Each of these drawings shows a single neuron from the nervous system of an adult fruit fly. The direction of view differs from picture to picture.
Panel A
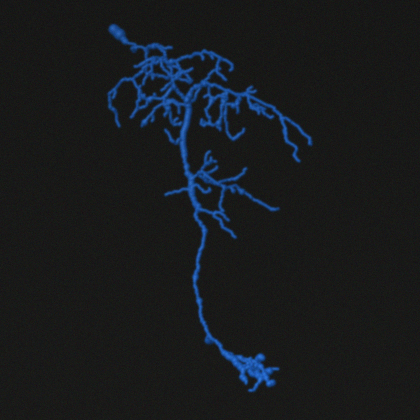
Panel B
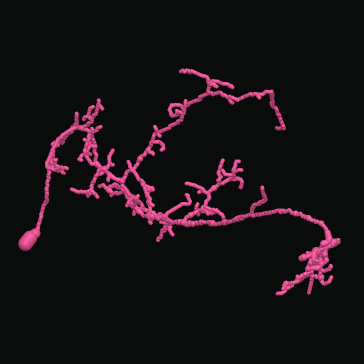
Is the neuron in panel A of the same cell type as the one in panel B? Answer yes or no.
yes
